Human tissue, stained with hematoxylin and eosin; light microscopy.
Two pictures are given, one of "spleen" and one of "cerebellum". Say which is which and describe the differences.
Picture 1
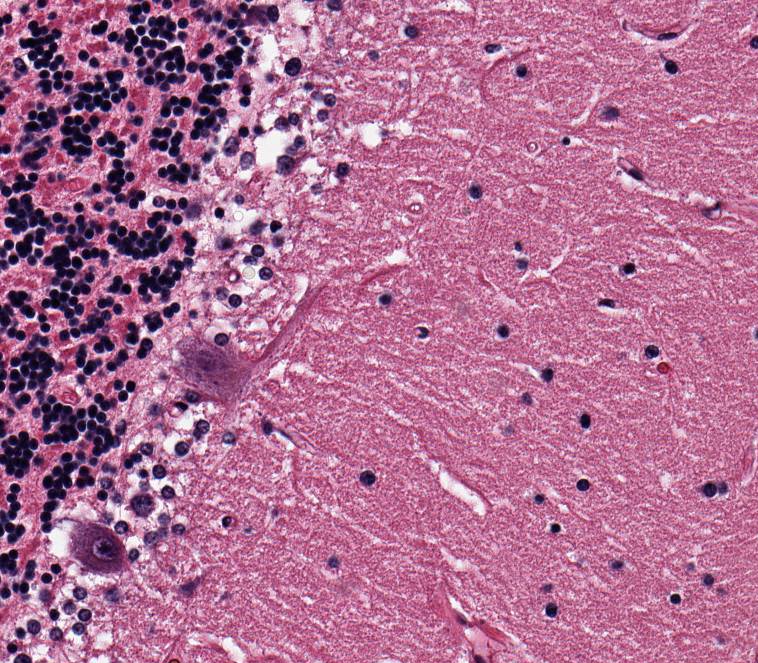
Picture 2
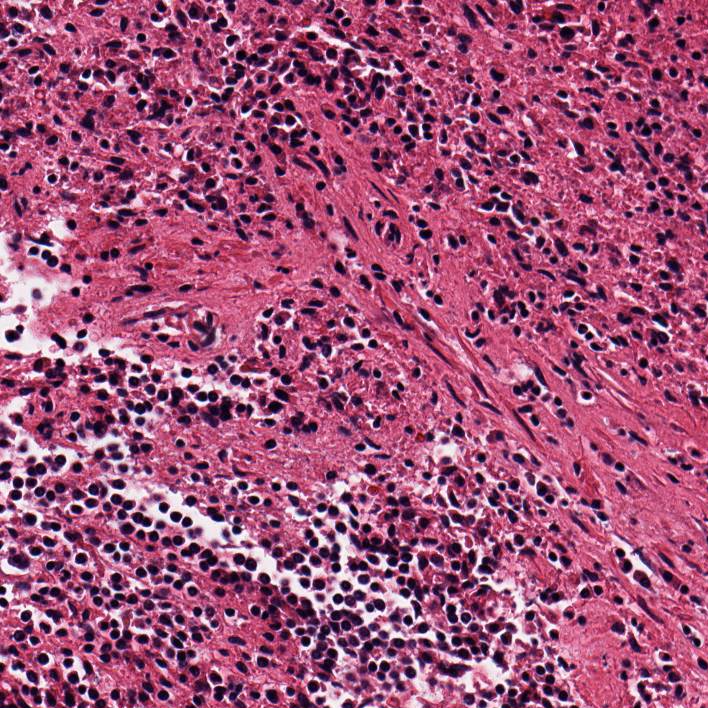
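Right, picture 1 is the cerebellum, picture 2 the spleen. In the cerebellum, small, round, dark nuclei with little cytoplasm pack a dense layer on the left; pale pink neuropil with few cells fills the larger right. At its lower-left edge lies a large neuron, abundant cytoplasm around a round nucleus with a prominent nucleolus. Most of the spleen is dense with small, round, dark nuclei; a pink fibrous band crosses it diagonally from upper centre to lower right, with spindle-shaped nuclei parallel to the band.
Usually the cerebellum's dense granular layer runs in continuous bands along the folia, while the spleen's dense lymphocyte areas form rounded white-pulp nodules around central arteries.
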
